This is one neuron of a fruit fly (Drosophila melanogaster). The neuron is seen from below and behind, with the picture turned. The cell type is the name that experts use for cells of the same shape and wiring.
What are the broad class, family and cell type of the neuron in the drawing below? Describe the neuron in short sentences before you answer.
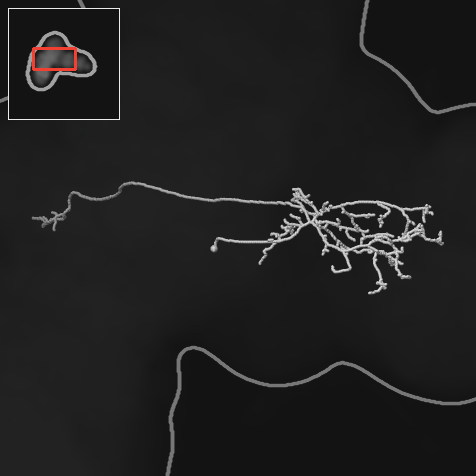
The cell body can be seen in the middle of the picture. In this view it is more than twice as wide as it is tall. Its broad class is ascending neuron. The family is hemilineage 08B. Its cell type is AN08B098.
